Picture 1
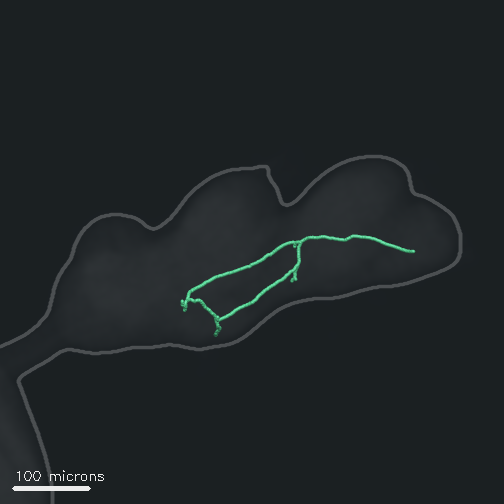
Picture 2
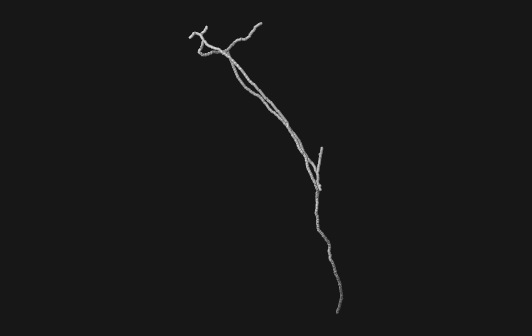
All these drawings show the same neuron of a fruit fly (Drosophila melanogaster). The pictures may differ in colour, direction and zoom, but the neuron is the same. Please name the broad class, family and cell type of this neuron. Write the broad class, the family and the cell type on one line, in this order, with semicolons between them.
sensory neuron entering the nerve cord; class mechanosensory proprioceptive; SNpp35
